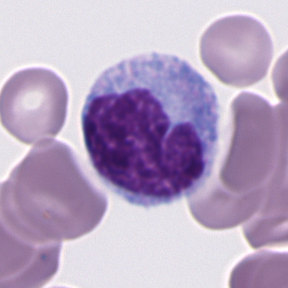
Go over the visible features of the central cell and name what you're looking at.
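One: the outline is roughly round. Two: the chromatin forms dark purple clumps separated by paler streaks. Three: no nucleoli are visible in the nucleus. Four: the cytoplasm holds fine, dust-like granules. The name to give is monocyte.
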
